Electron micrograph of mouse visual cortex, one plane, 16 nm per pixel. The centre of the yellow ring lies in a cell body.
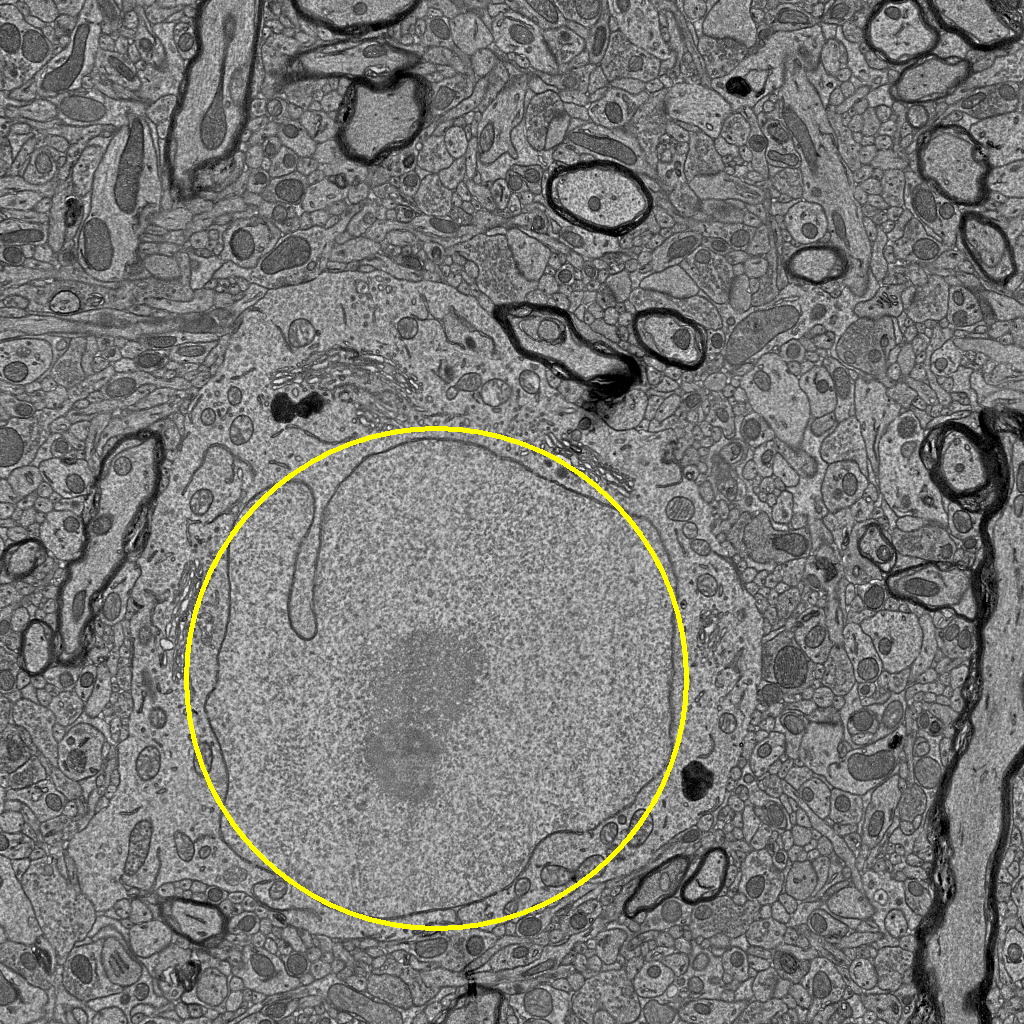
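Excitatory neuron: the yellow-ringed cell in mouse visual cortex. Its large, round nucleus lies almost wholly within the ring, with a darker, loosely textured region just below its centre. Stacks of flattened cisternae occupy the cytoplasm above the nucleus, and a very dark, irregular body lies above and to its left.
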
